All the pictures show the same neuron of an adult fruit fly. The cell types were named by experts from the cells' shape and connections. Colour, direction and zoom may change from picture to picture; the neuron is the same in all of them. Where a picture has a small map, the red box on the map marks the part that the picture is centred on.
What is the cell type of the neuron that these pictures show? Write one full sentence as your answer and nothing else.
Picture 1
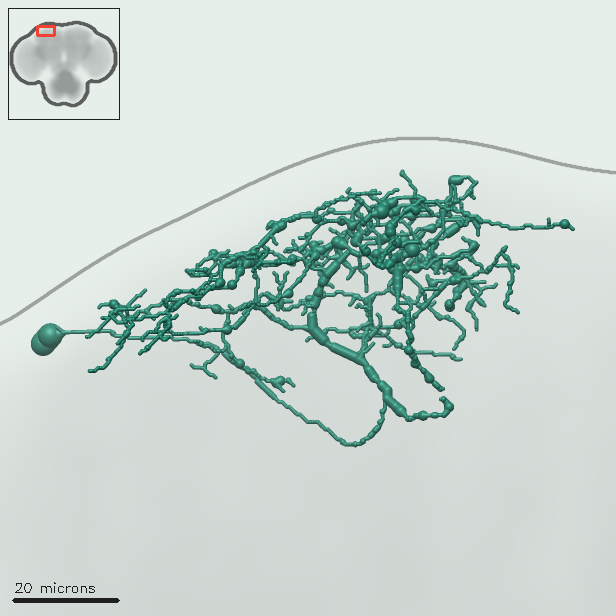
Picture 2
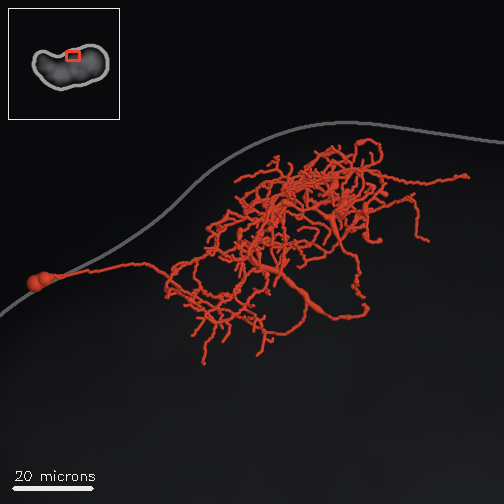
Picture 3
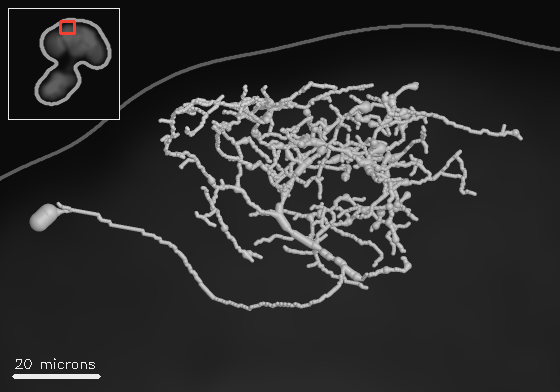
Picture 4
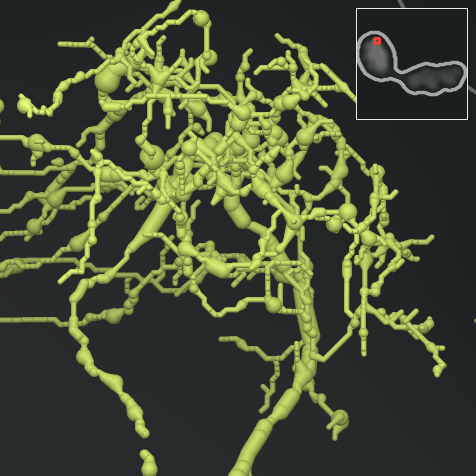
This neuron falls under the cell type SLP252_b.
